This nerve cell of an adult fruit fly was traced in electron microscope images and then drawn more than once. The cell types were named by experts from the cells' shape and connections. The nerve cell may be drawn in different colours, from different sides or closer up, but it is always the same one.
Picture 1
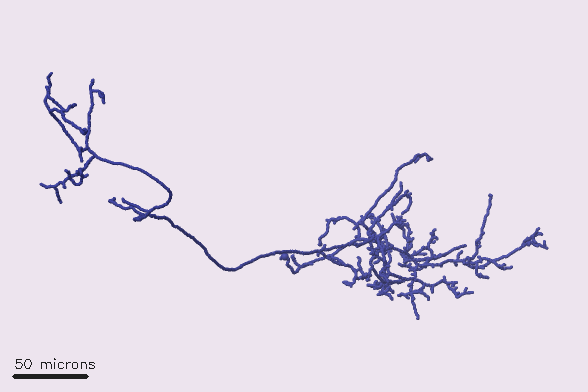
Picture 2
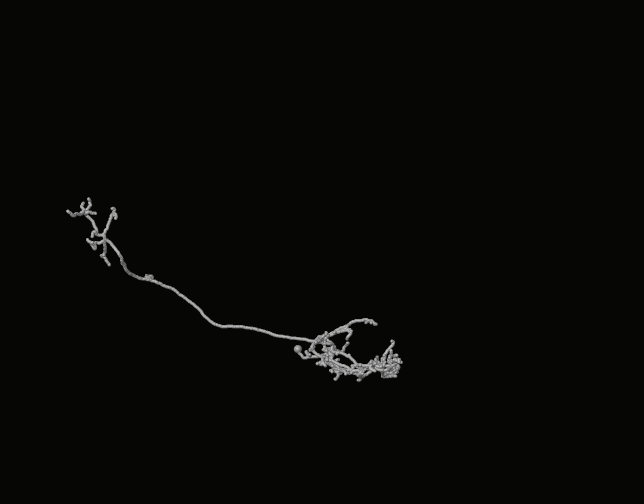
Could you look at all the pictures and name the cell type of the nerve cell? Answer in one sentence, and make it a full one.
As its cell type, this nerve cell has AN08B066.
